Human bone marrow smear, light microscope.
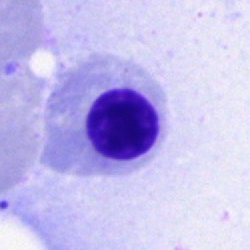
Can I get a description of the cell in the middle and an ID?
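Abundant pale grey-blue cytoplasm, most of it lying left of the nucleus. Nucleus off-centre, toward the right side. Outline smooth, with no surface projections. Erythroblast.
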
